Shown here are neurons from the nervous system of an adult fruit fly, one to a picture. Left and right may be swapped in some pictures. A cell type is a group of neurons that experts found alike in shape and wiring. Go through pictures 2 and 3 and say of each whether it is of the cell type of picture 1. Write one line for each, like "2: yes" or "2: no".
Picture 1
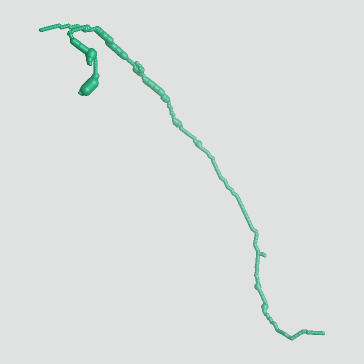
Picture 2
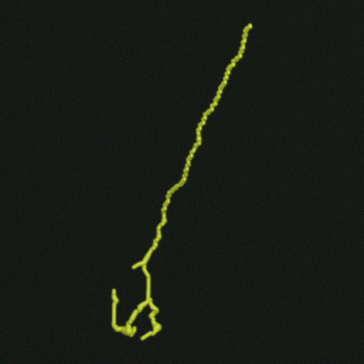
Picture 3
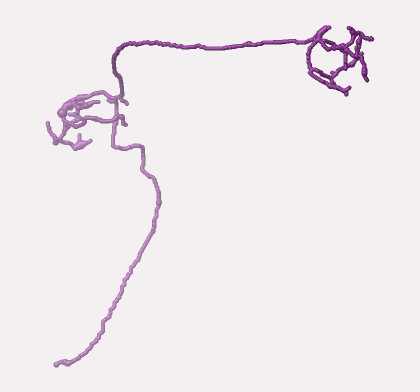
2: no
3: no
